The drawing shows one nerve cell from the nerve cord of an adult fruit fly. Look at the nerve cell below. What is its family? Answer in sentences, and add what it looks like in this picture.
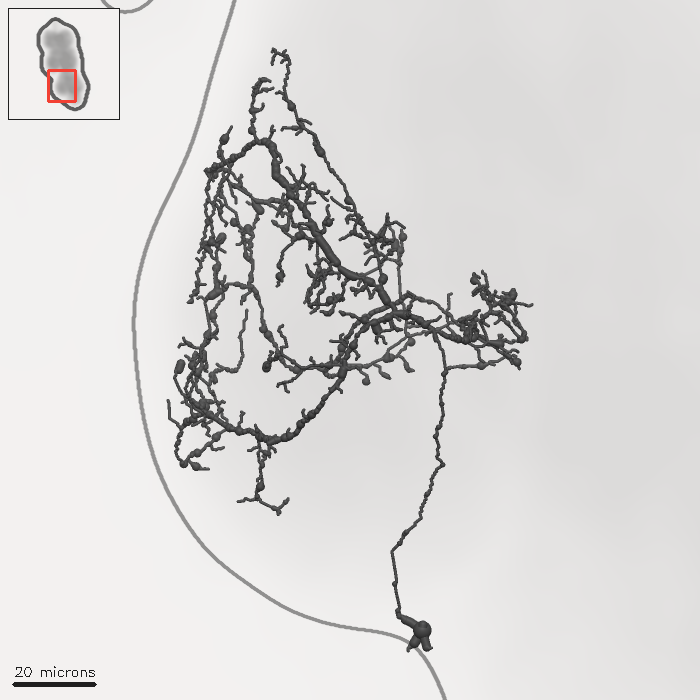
The family is hemilineage 04B. It is a nerve-cord intrinsic neuron. From top to bottom in the picture it spans about 150 microns. More than a hundred branch ends can be seen.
